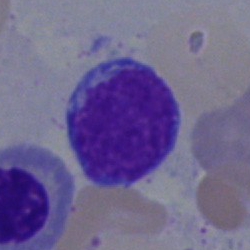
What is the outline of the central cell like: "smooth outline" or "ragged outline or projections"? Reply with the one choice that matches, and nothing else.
Smooth outline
